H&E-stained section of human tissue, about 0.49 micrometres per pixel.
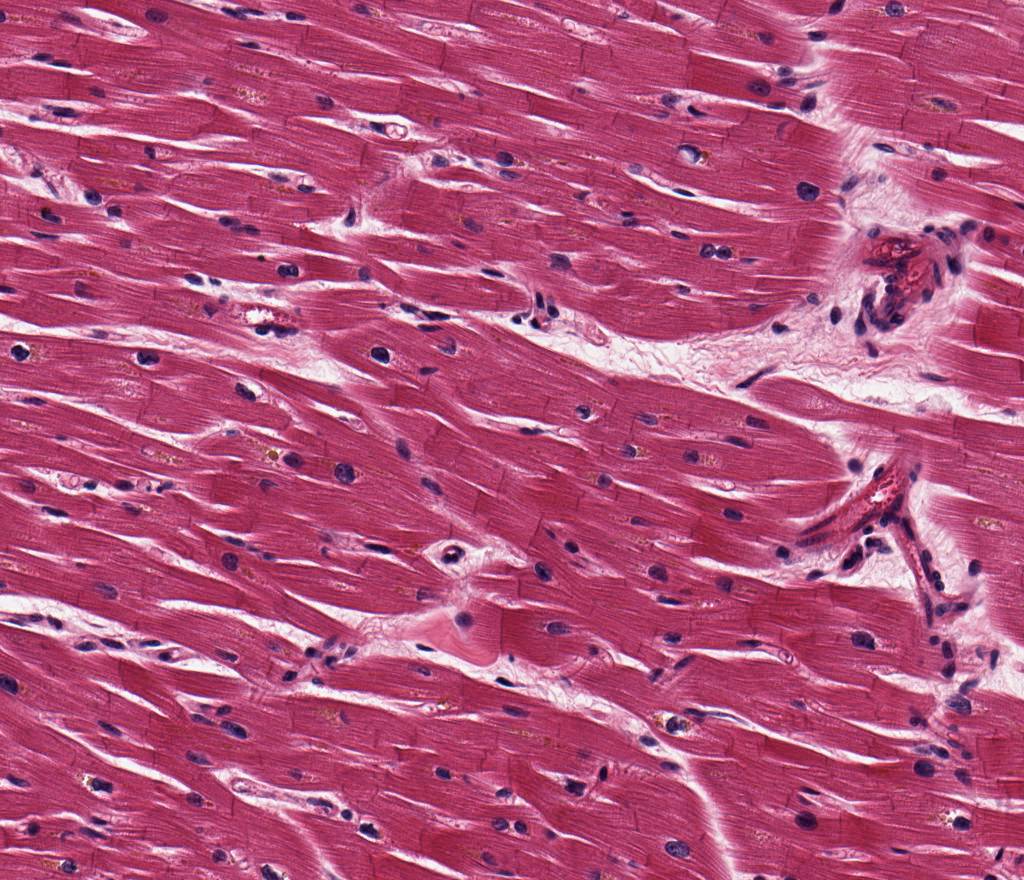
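Left ventricle of the heart, haematoxylin and eosin stained section. Muscle fibres branch and join neighbouring fibres, and dark intercalated discs cross them transversely at intervals. Golden-brown granules lie in the cytoplasm beside some of the muscle nuclei. Toward the right side of the field, small blood vessels are surrounded by pale loose connective tissue.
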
